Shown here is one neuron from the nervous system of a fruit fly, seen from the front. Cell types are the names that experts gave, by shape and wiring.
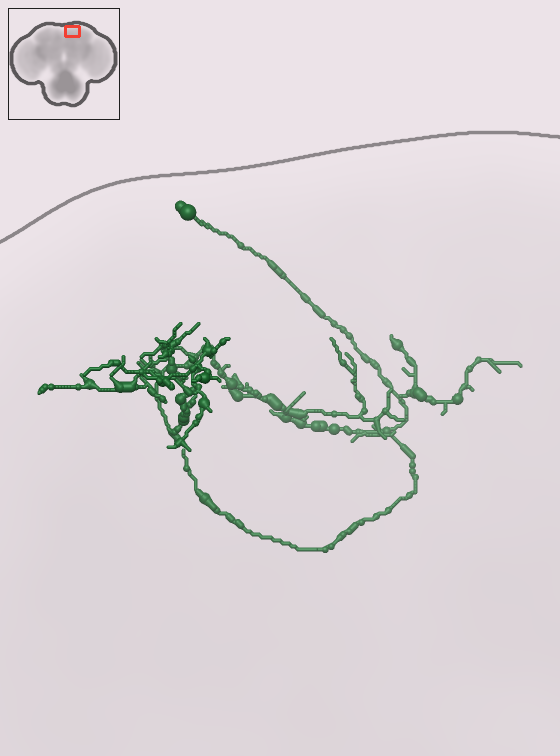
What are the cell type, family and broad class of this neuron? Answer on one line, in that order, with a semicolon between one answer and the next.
SMP354; hemilineage SMPpd1; central-brain intrinsic neuron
